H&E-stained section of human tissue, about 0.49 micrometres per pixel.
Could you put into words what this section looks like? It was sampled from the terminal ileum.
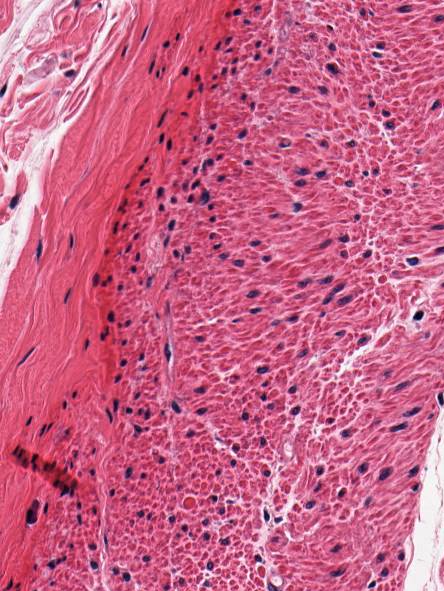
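Thin pale connective tissue strands divide the muscle into bundles. In the centre and right, most smooth muscle cells are cut across, forming small rounded pink profiles. No epithelium or glands are present. Near the lower left, a dark brown-black streak lies in the fibrous band.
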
